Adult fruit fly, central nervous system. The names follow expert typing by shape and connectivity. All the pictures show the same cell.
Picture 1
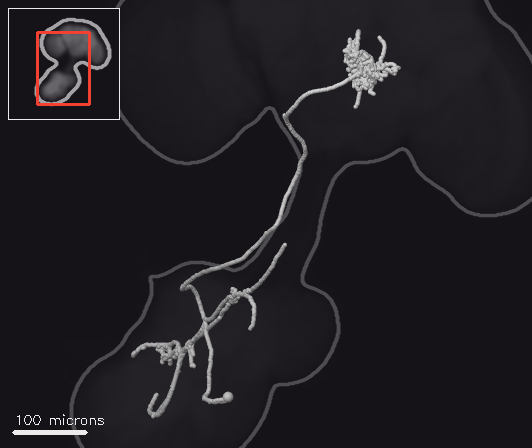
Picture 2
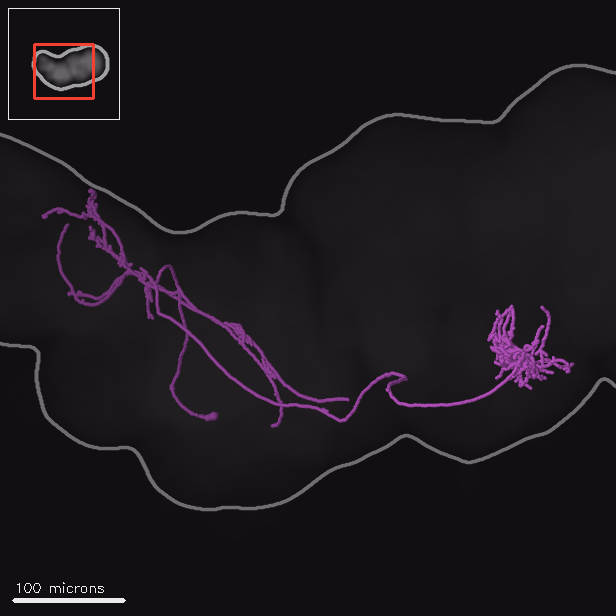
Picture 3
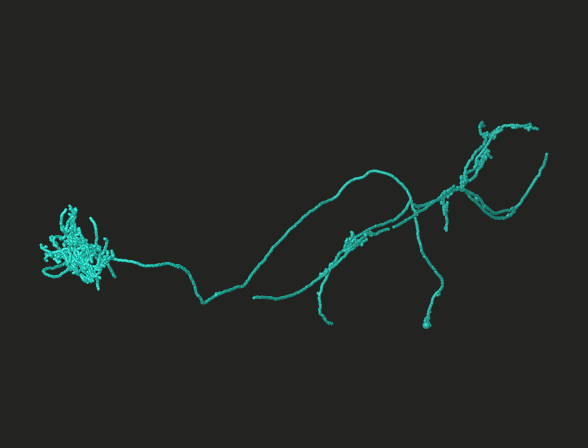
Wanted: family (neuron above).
hemilineage 27X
